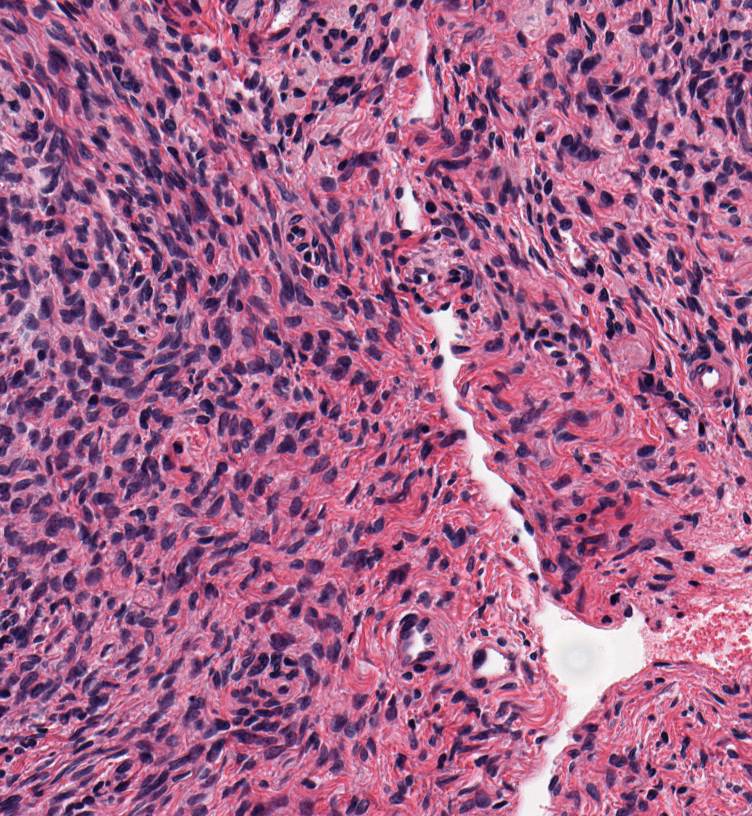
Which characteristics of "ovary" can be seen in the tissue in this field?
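The tissue in this field is ovary. First, the cells: spindle-to-ovoid, densely packed in sheets across almost the whole field. Second, the nuclei: dark-staining, elongated to ovoid, and lying close together. Third, cell borders are indistinct and the cytoplasm is scant. Fourth, a small cluster of red blood cells lies at the lower right edge beside the cleft.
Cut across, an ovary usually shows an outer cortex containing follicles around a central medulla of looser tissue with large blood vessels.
The tightly packed sheets here do not match that looser medullary tissue.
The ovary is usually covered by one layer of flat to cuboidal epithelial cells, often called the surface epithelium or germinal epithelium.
The sheets of spindle-to-ovoid cells here are not that single flat-to-cuboidal layer.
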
